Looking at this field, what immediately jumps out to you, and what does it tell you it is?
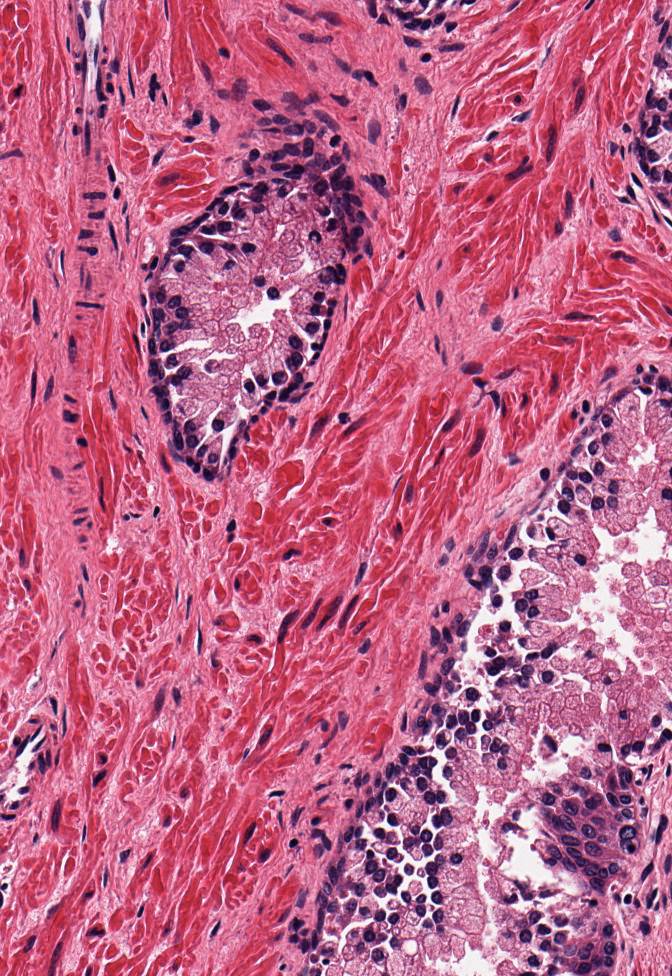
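Shown here is fibromuscular stroma: smooth muscle bundles fill most of the field.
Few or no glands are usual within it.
Two glandular units sit among the bundles, upper left-centre and, larger, lower right. Muscle cells have bright pink cytoplasm and elongated, blunt-ended nuclei.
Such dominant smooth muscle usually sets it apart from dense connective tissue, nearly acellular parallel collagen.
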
